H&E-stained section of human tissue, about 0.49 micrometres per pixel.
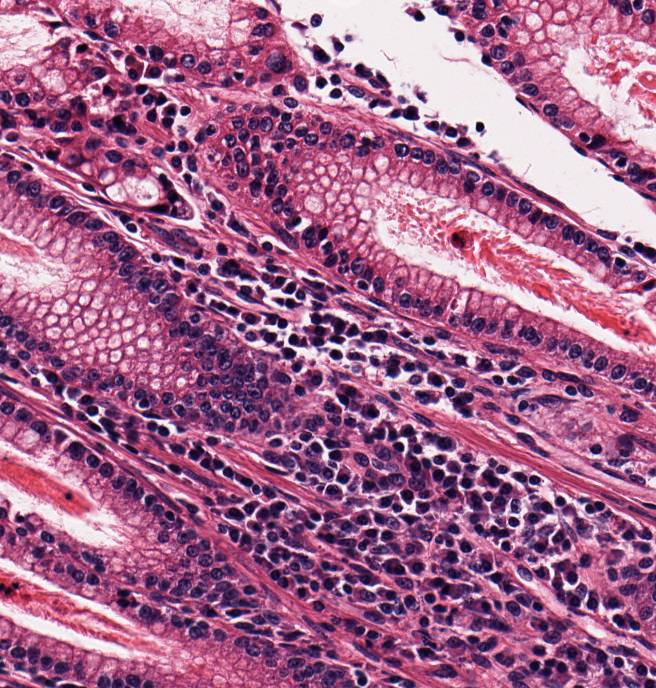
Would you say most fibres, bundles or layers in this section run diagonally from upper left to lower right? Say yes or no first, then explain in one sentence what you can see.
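Yes. Elongated glands run in parallel diagonally across the field from upper left to lower right.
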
